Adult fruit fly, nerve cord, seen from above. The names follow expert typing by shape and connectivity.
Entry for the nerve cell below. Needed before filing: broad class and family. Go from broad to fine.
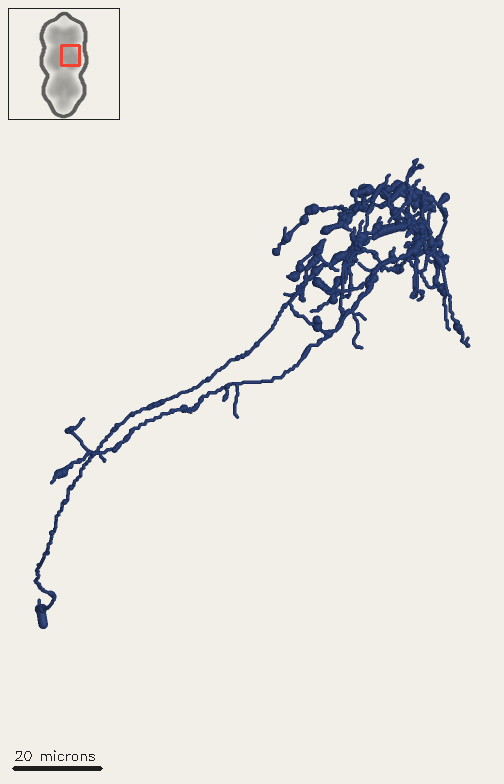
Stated: nerve-cord intrinsic neuron; hemilineage 06B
